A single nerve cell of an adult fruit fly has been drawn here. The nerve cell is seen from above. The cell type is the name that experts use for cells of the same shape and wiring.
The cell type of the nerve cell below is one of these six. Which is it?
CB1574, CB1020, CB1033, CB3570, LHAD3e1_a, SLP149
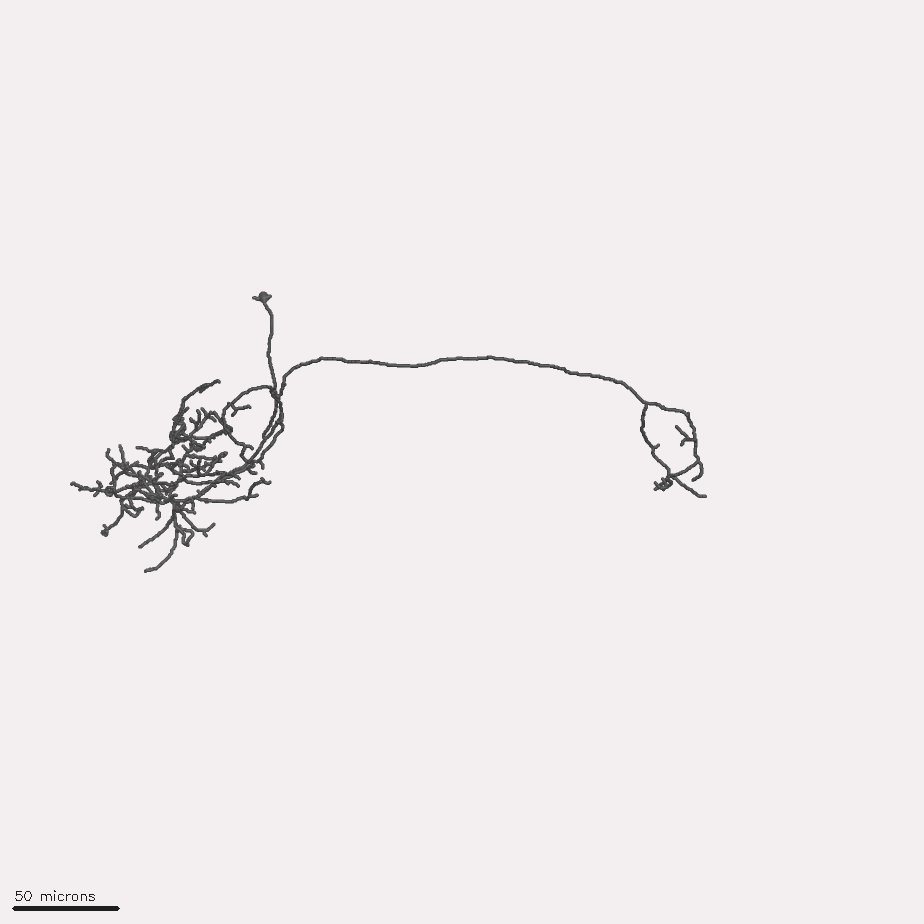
LHAD3e1_a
